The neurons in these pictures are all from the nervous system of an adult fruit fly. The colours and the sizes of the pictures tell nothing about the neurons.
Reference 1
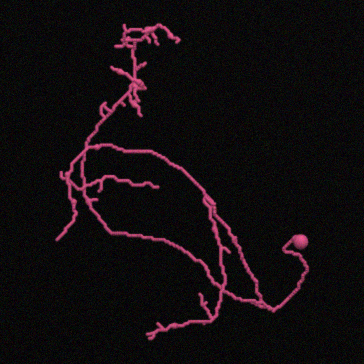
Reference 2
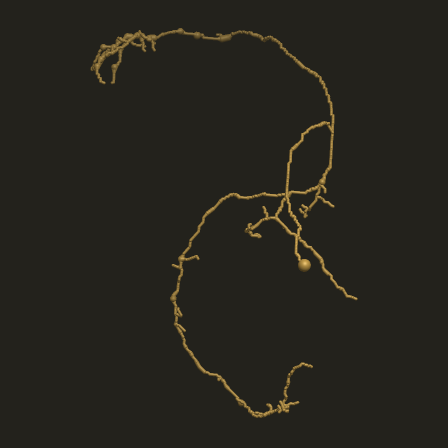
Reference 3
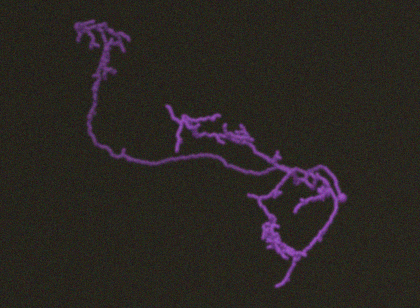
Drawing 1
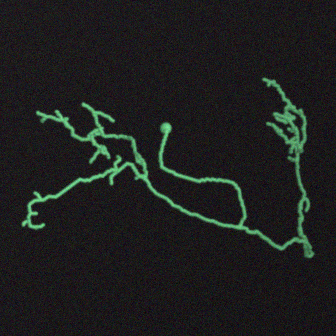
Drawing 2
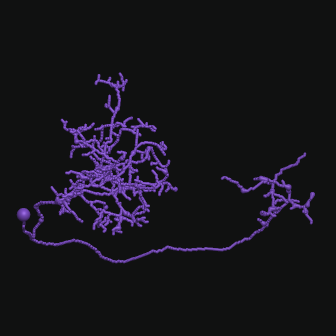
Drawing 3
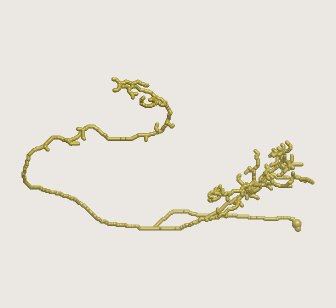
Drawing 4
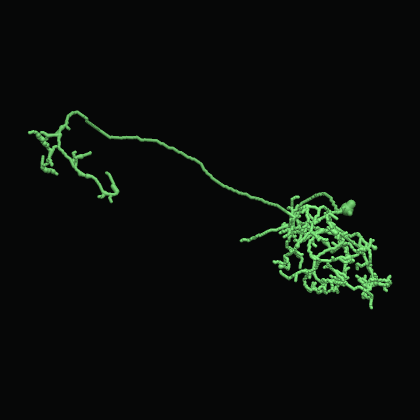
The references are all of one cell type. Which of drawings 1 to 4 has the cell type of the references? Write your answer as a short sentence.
Drawing 1 shows a neuron of the same cell type.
